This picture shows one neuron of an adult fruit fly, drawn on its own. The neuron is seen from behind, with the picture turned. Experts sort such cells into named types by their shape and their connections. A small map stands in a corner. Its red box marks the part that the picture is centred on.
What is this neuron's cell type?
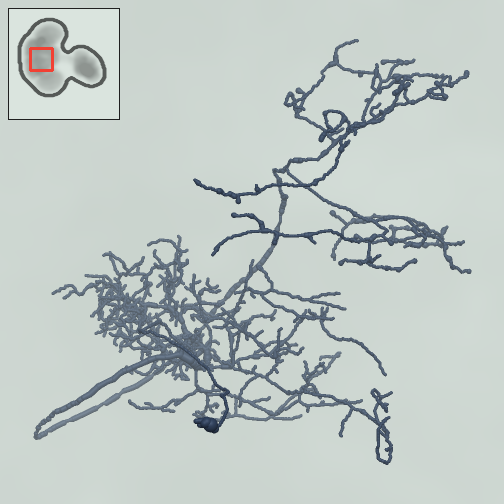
LAL193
